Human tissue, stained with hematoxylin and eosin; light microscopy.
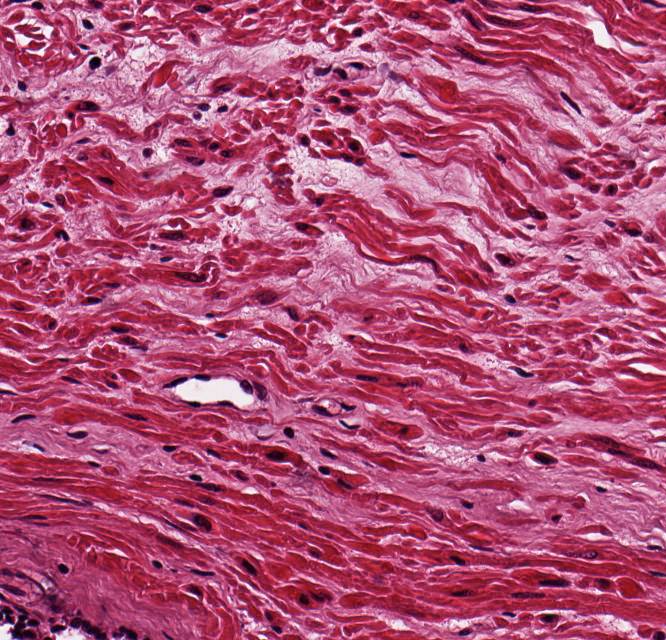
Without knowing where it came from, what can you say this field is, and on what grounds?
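Answer: fibromuscular stroma. Bundles of elongated, deeply eosinophilic spindle cells with elongated, dark-staining nuclei run mainly from left to right across the lower half. Where cut lengthwise, the bundles follow a wavy course.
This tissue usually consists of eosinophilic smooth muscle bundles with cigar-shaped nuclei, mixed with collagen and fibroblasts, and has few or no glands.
No epithelium is present.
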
